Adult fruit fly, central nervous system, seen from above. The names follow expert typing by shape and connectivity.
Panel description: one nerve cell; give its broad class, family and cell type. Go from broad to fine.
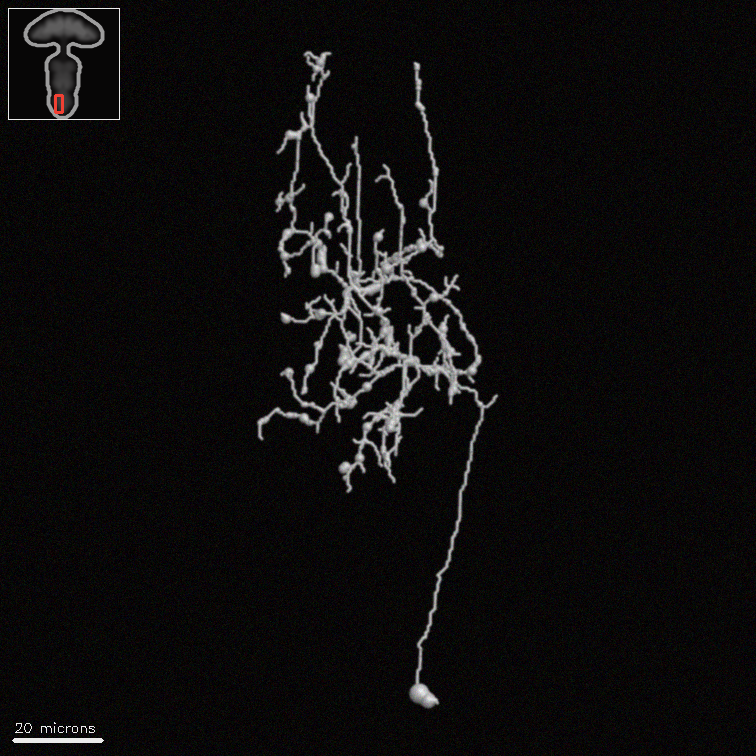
nerve-cord intrinsic neuron; hemilineage 01B; IN01B033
